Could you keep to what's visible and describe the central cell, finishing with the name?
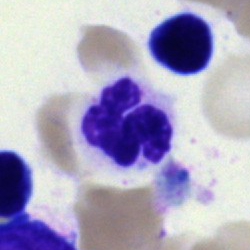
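In outline the cell is roughly round. Its chromatin is dark purple and coarsely clumped. No nucleoli can be made out within the nucleus. The cytoplasm is very pale, almost colourless. The cell is a segmented neutrophil.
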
